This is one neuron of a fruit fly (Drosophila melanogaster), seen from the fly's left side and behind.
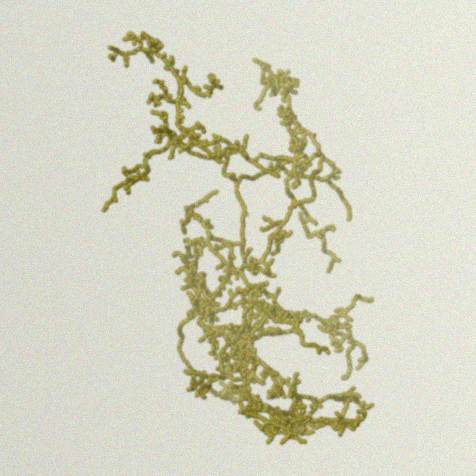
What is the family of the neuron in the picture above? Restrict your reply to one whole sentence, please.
The family assigned to this neuron is hemilineage VESa1.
